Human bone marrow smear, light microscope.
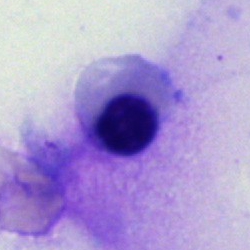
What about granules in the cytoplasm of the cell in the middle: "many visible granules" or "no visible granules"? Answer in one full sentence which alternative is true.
There are no visible granules in its cytoplasm.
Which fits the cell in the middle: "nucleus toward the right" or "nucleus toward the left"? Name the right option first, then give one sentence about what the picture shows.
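Nucleus toward the right. The nucleus sits off-centre, toward the lower right of the cell.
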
